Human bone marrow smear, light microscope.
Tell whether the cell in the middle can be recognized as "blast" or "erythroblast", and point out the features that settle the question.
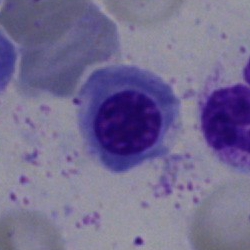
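An erythroblast, not a blast.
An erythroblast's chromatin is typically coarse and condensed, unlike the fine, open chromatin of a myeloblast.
Here the chromatin is dark purple and coarsely clumped, with lighter patches between the clumps, in keeping with the erythroblast. The outline is irregular and somewhat angular rather than smoothly round, and a moderate rim of pale greyish-blue cytoplasm surrounds the nucleus on every side, with no vacuoles visible.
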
